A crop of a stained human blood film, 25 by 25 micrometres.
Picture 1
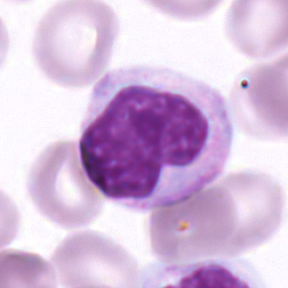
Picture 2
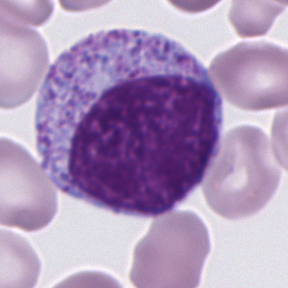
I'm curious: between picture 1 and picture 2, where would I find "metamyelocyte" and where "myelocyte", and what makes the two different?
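Metamyelocyte in picture 1; myelocyte in picture 2. Common to both: round, smooth outline; no vacuoles in the cytoplasm. Nucleus: metamyelocyte notched on the lower right, kidney-shaped, about 11 by 10 micrometres; myelocyte oval, about 15 by 12 micrometres.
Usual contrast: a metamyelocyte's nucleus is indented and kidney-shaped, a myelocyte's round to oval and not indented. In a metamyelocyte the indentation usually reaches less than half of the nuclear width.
Chromatin, metamyelocyte: dark purple, mottled, moderately clumped.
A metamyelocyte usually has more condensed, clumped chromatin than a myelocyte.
Cytoplasm, metamyelocyte: pale greyish lilac with faint, fine pinkish specks. Cytoplasm, myelocyte: a broad crescent on the upper-left side of the nucleus, pale bluish-grey between many crowded purple-violet granules, with a paler, less granular patch beside the upper-left edge of the nucleus.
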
